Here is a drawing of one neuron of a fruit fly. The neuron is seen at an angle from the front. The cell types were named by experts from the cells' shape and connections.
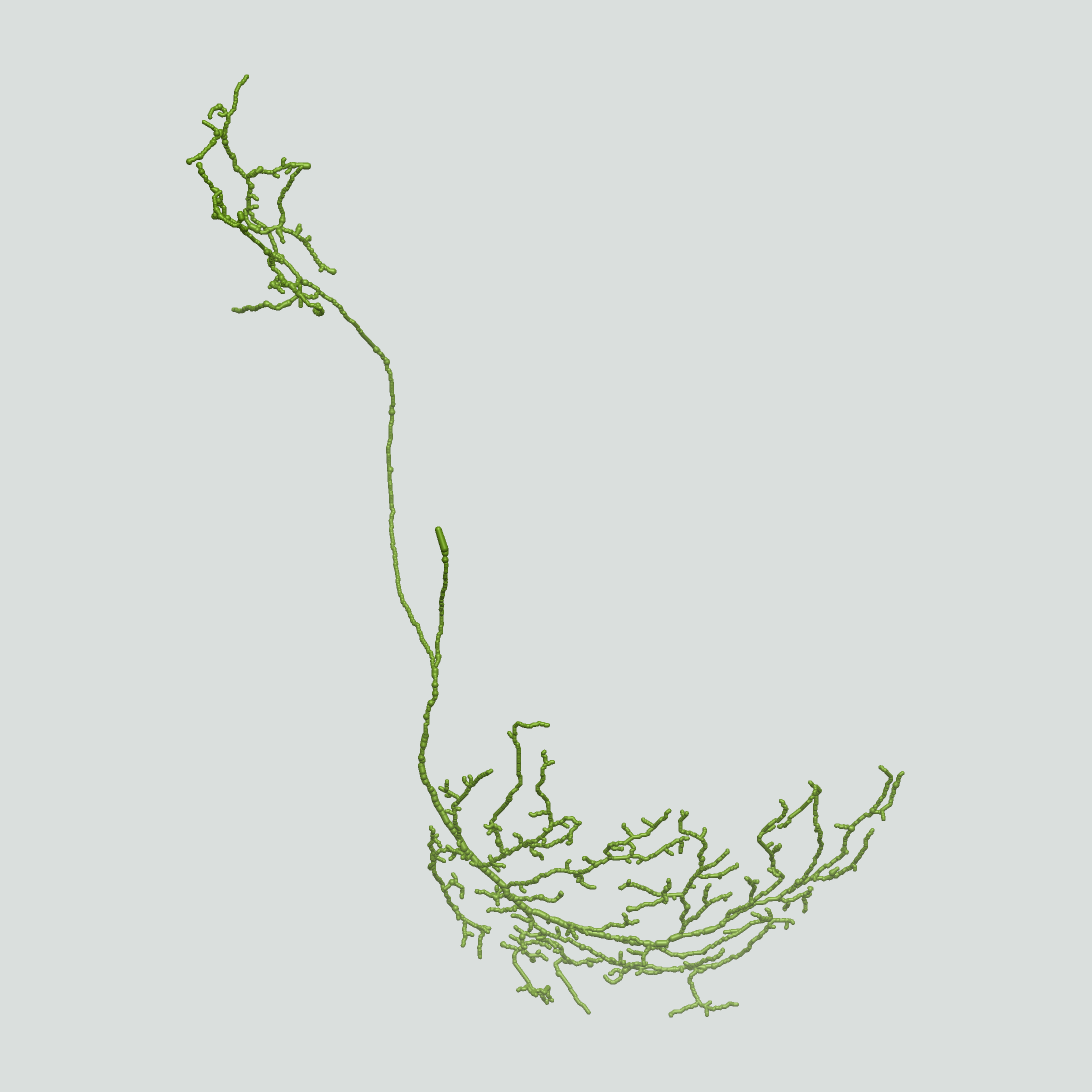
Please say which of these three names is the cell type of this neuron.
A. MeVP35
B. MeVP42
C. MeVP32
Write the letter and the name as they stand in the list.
B. MeVP42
